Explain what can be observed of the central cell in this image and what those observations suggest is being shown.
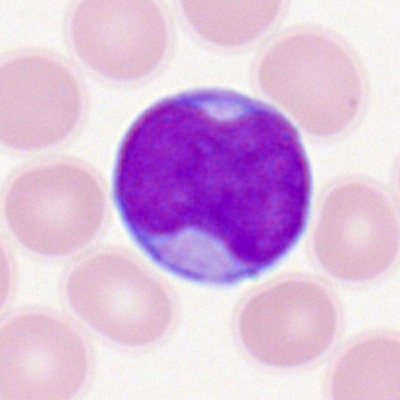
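Outline round and smooth. Nucleus indented by a small notch at the top and a larger notch at the bottom. Cytoplasm scant, pale blue-lavender, seen mainly within the two notches. Myeloblast.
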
